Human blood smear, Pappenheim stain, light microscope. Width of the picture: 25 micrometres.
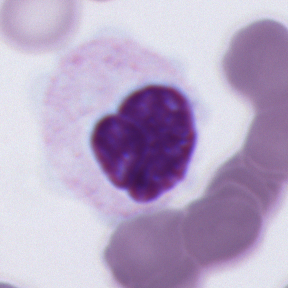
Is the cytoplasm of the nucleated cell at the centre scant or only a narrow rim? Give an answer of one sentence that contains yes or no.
No, the cell's cytoplasm is ample, not a thin rim.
